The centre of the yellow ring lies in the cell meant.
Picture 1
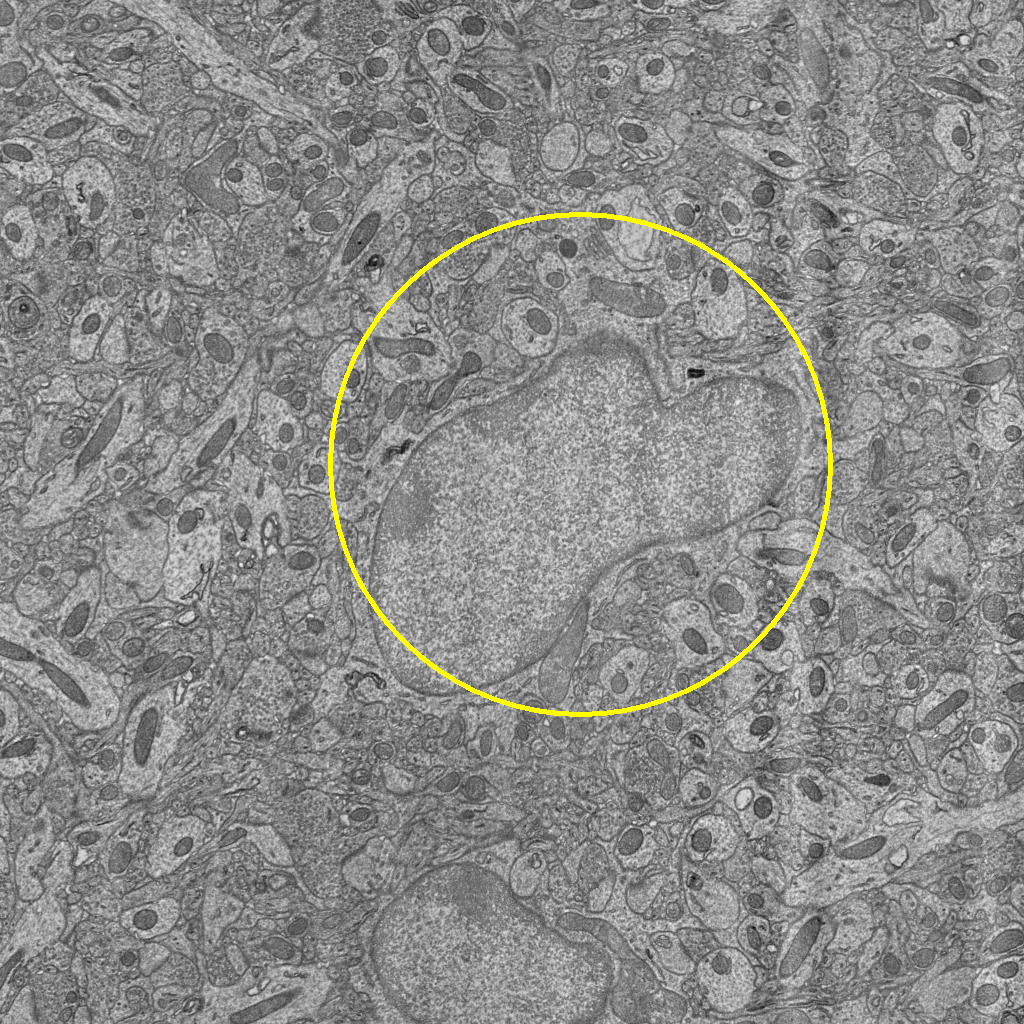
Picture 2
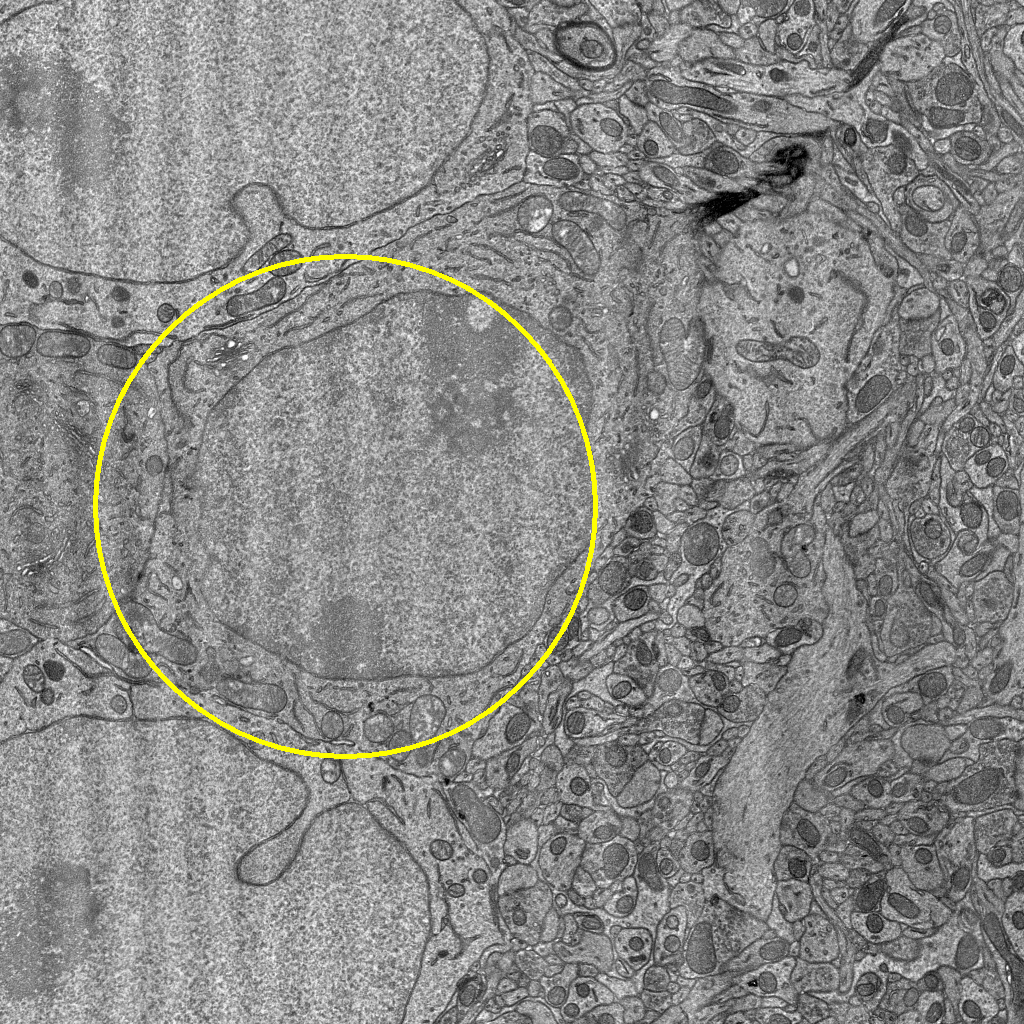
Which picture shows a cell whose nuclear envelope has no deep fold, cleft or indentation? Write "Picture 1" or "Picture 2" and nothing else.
Picture 2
